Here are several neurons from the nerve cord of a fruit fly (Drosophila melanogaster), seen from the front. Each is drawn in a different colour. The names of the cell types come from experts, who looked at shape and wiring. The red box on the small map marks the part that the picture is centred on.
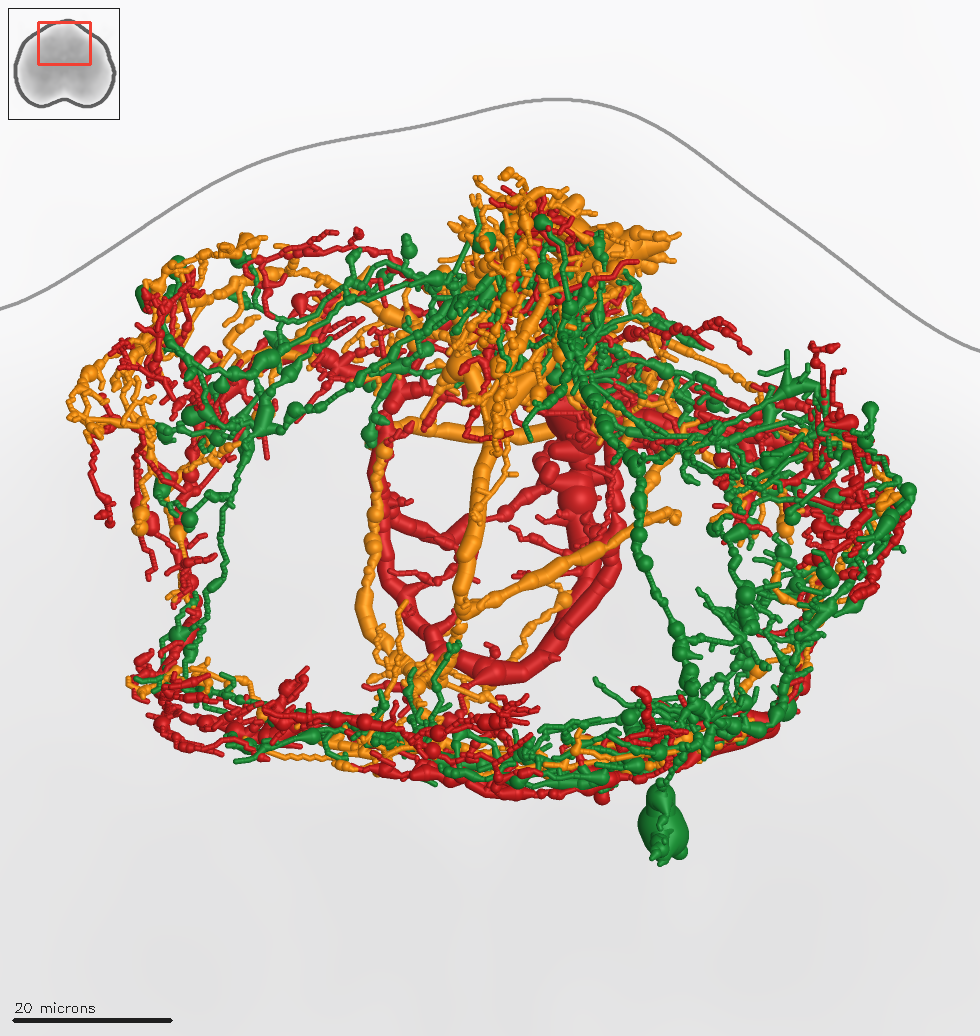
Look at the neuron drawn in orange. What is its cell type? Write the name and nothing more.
EN00B016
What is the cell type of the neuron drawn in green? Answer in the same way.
INXXX265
